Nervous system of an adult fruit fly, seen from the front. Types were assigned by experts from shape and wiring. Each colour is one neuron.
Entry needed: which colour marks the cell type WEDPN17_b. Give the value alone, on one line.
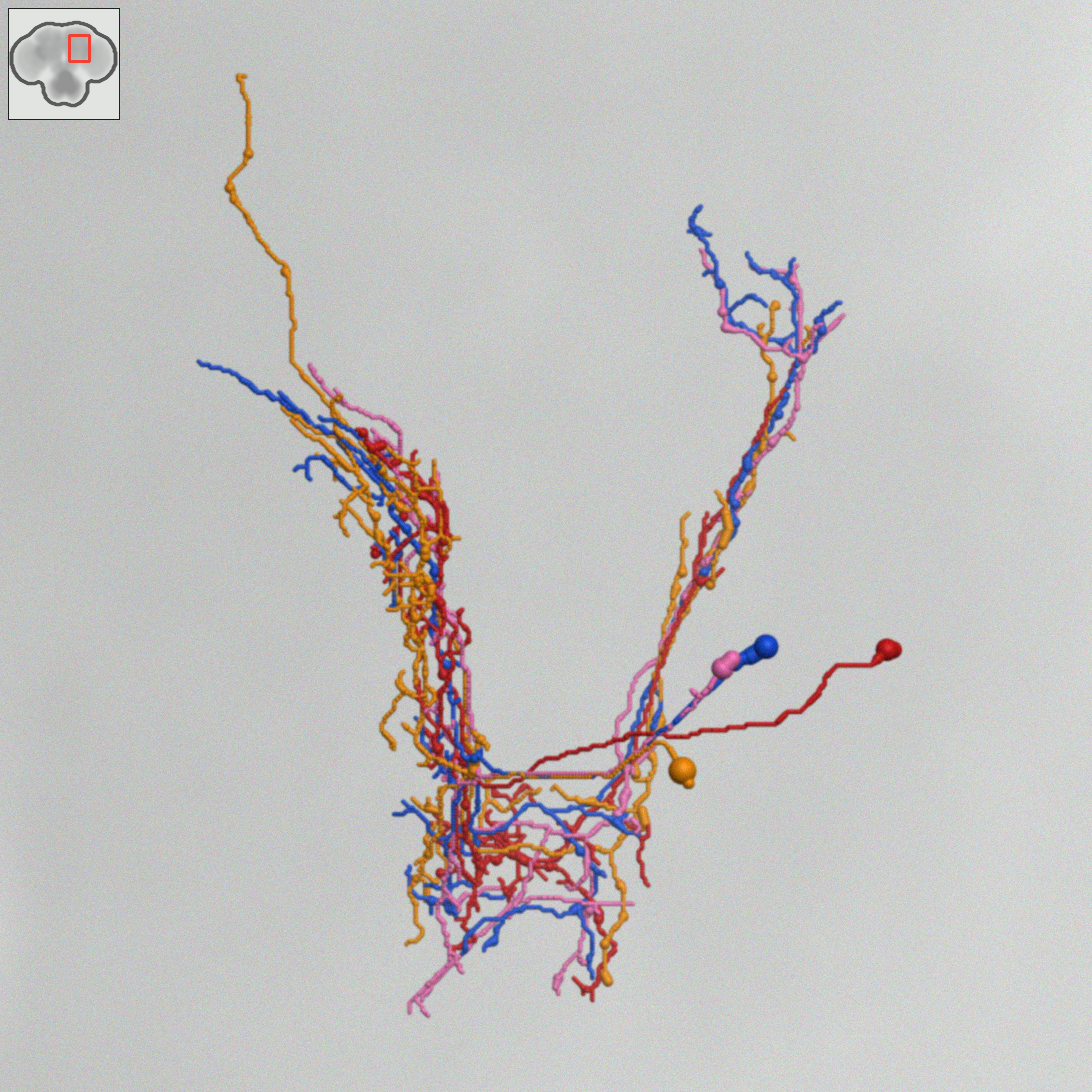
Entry: blue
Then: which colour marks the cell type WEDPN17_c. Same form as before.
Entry: pink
